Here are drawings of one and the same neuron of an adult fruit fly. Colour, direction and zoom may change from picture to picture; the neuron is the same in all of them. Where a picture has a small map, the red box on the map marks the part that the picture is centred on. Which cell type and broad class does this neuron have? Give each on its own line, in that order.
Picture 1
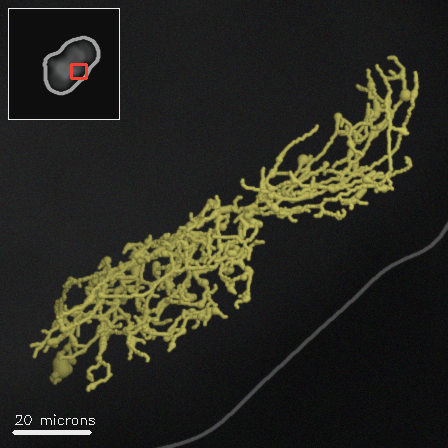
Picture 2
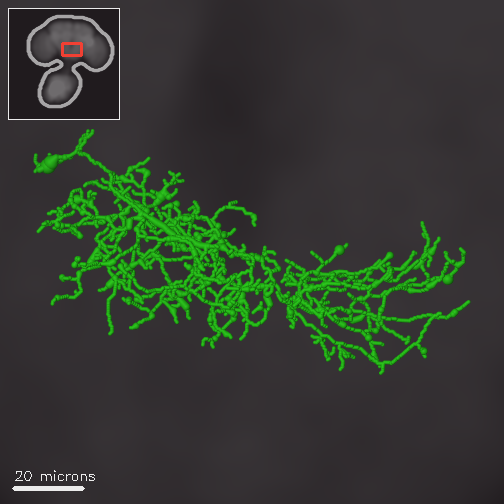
GNG077
central-brain intrinsic neuron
